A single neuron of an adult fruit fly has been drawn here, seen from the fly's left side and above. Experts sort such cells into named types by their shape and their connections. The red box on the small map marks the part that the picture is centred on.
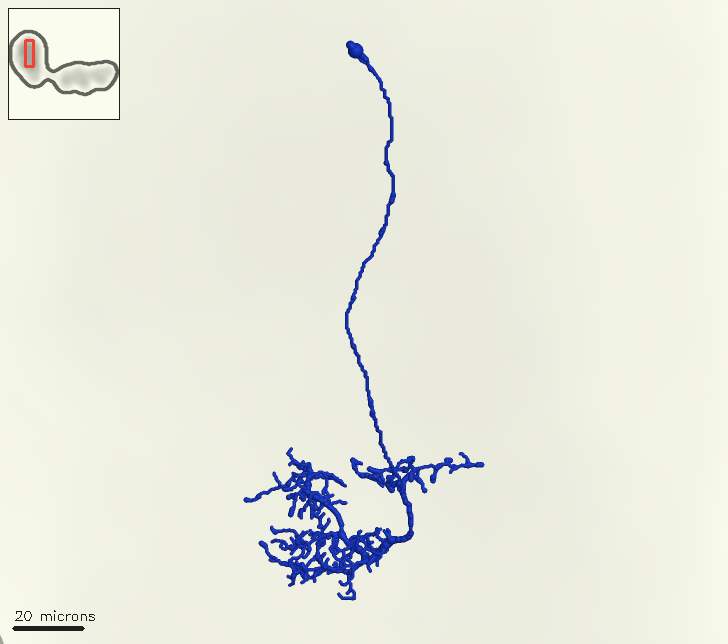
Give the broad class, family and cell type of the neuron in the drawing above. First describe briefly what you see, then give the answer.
The cell body is at the top of the picture. From top to bottom in the picture it spans about 160 microns. Dozens of branch ends can be seen. Its broad class is central-brain intrinsic neuron. The family is hemilineage DM1_antero_ventral. Its cell type is SAD078.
